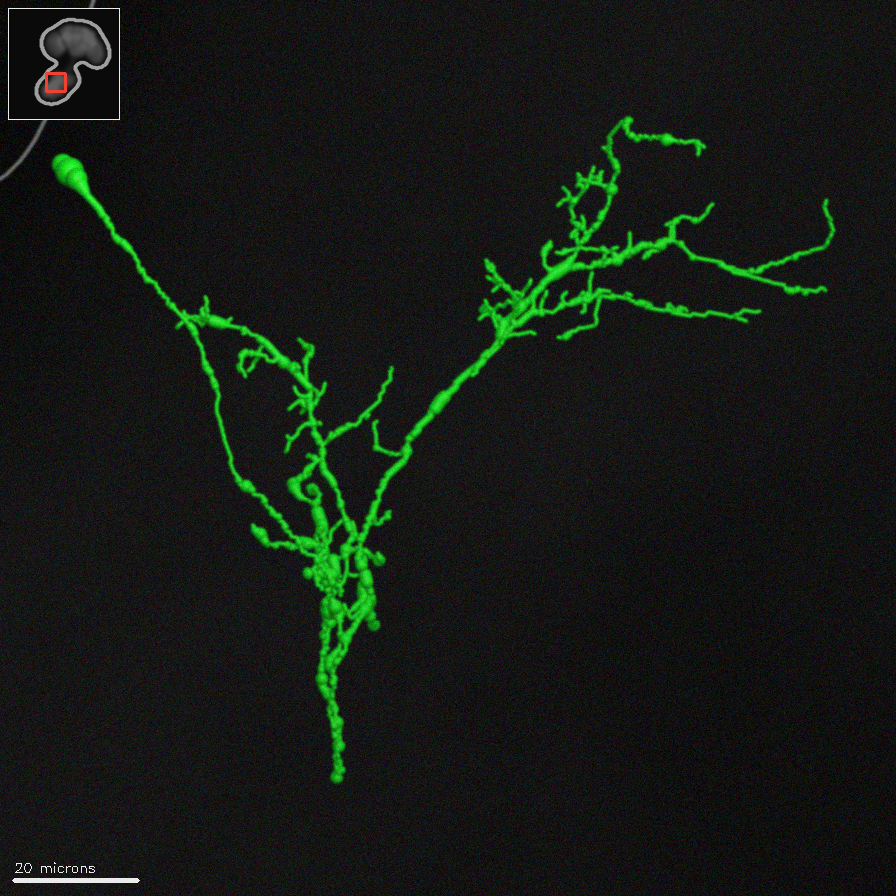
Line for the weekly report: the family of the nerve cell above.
hemilineage 09A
